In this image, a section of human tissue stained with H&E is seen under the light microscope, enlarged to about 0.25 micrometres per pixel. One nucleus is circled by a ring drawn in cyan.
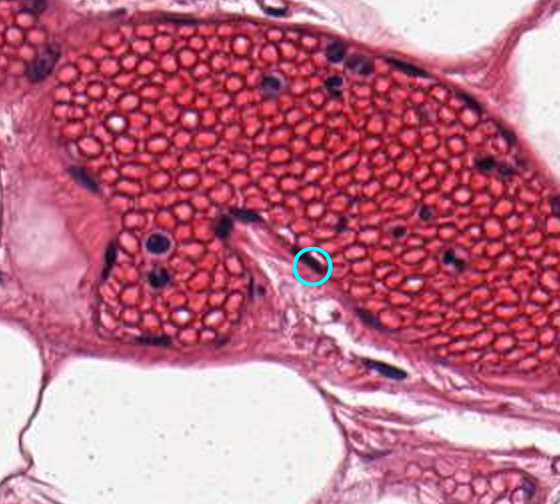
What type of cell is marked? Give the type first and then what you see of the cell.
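It is an endothelial cell. The nucleus is thin and elongated, a flattened sliver whose long axis runs diagonally along the edge of the pale pink fibrous strand. The nucleus stains very dark and fairly evenly, with no inner detail visible at this scale. It is narrower and more drawn-out than the round dark nuclei scattered among the red profiles in the lumen. Hardly any cytoplasm can be told apart around the nucleus, at most a thin sliver along its length. It lies right at the border between the pale pink fibrous tissue and the tightly packed red round profiles that fill the lumen, pressed directly against them.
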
